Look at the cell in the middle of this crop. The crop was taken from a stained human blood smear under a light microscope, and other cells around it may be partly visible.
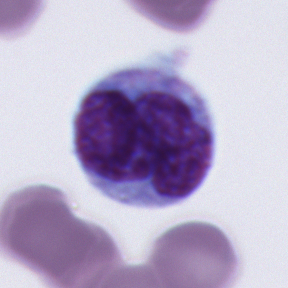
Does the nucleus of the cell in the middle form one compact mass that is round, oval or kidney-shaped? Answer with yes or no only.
No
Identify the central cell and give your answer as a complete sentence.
For this crop, the central cell is a monocyte.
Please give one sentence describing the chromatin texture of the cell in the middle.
Chromatin in the nucleus here is coarsely clumped.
